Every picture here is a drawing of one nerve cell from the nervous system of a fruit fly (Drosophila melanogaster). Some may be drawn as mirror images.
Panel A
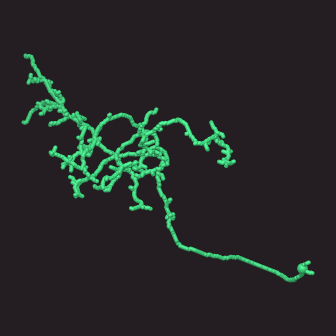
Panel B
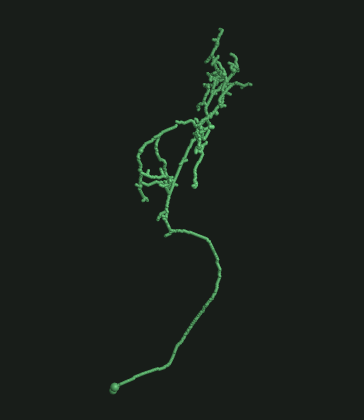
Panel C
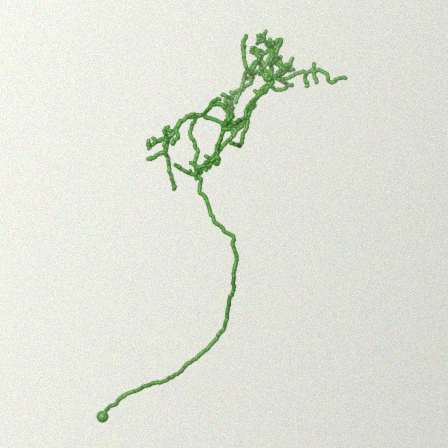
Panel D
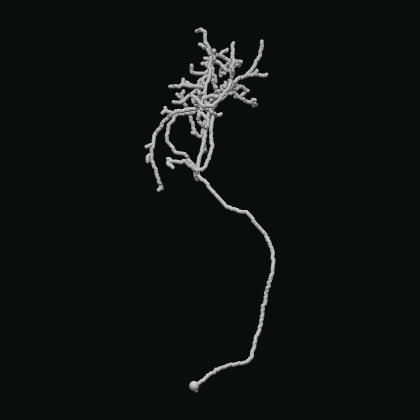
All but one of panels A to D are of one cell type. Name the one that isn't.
Panel A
